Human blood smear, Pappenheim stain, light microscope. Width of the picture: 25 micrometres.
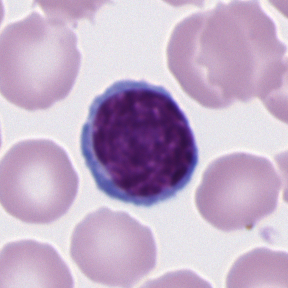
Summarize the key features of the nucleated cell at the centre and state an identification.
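At about 11 micrometres across, this cell holds a round nucleus of about 9 micrometres with no indentation or lobes. The nucleus lies off-centre toward the right, and the cytoplasmic rim is widest on the left. Its chromatin is dark purple and coarsely clumped. It is a typical lymphocyte.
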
